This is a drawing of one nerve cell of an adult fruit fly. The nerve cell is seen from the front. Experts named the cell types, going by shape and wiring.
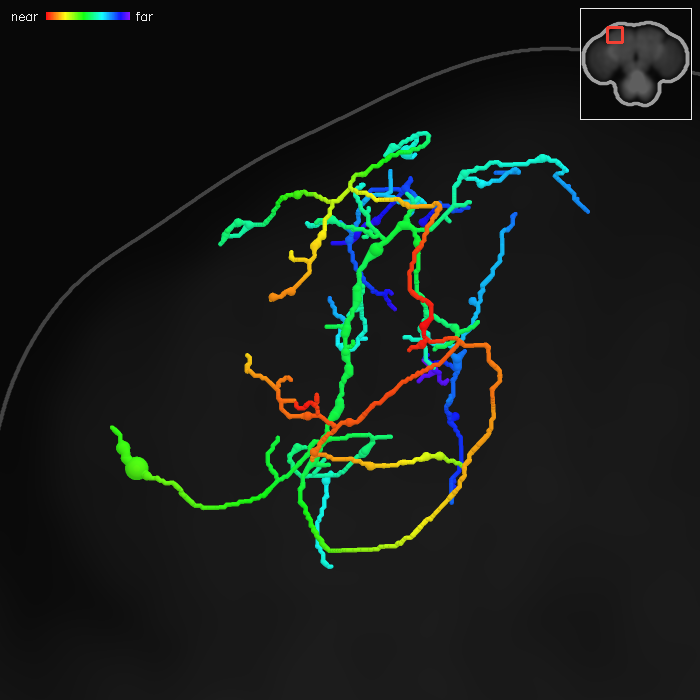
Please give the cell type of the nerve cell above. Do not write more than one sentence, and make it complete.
By type, the nerve cell is CB1604.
